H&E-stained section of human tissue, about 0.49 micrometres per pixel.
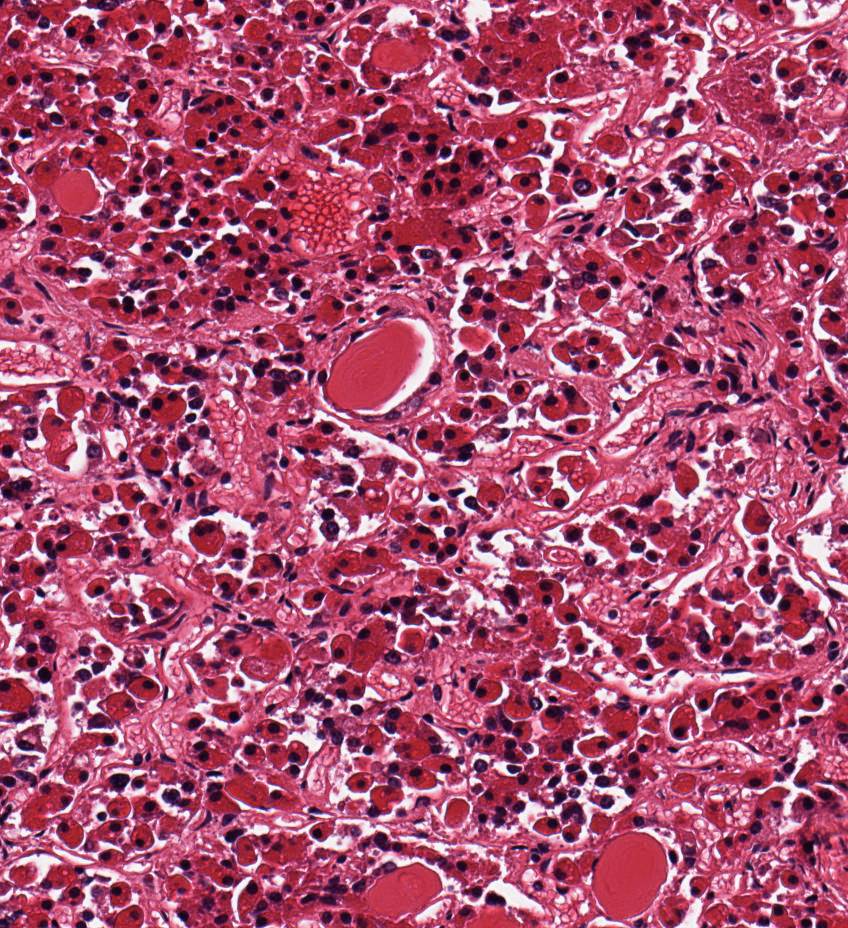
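Pituitary. Cells in small nests and cords throughout, divided by thin branching pink septa. Most cells: abundant intensely red cytoplasm, single round dark nucleus. Several round, homogeneous, deep pink bodies with faint concentric lamination among the cells; largest just left of centre. Near top centre: vessel packed with closely crowded red blood cells, honeycomb appearance.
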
